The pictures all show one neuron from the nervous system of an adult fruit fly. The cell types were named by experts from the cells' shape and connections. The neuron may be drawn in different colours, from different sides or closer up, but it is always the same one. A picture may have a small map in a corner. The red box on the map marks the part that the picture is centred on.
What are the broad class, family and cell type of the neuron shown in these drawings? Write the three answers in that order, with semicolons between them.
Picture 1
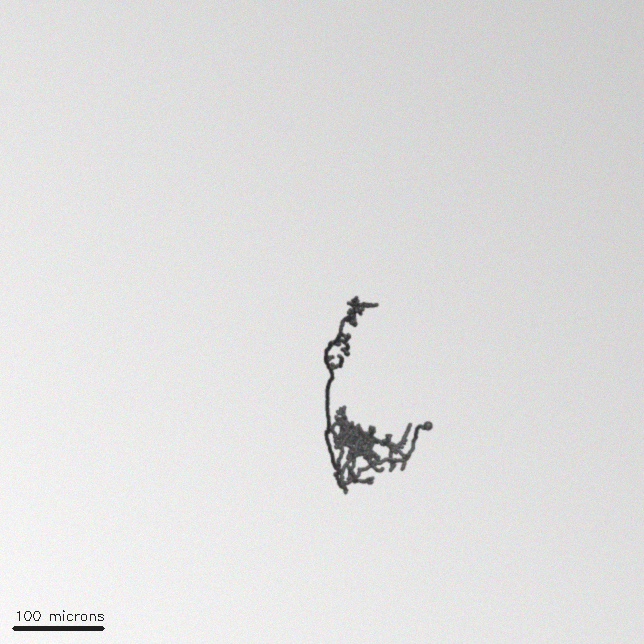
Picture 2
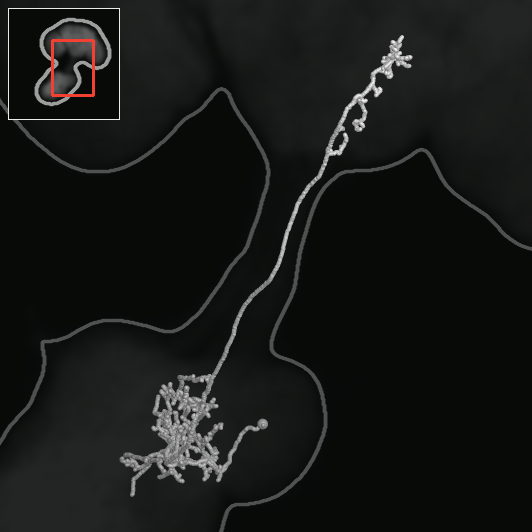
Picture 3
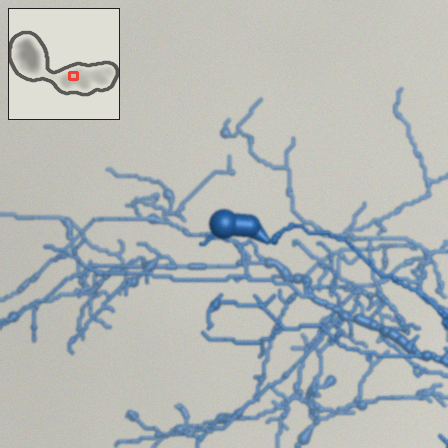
ascending neuron; hemilineage 17A; AN17A073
